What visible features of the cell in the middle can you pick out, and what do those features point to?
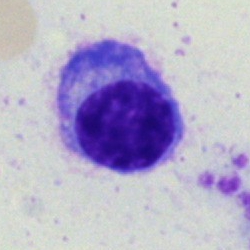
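Notice how deep a blue the cytoplasm is, with a paler zone tucked just beside the nucleus on its upper-left side. The chromatin is dark purple and coarsely clumped, and the cell border is fuzzy and irregular rather than crisp. This is a plasma cell.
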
